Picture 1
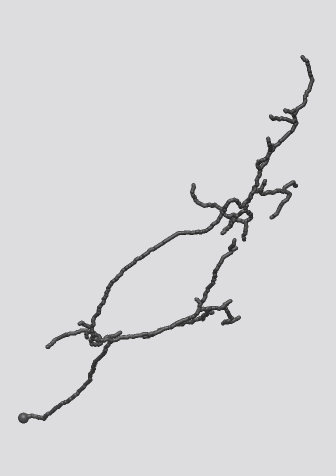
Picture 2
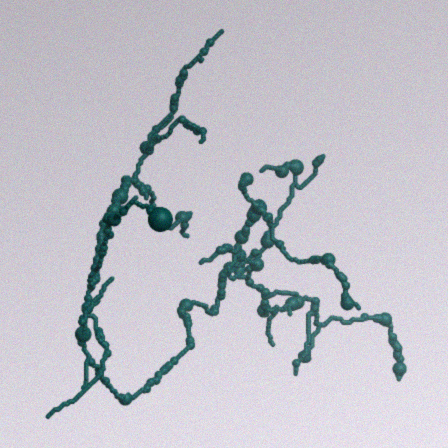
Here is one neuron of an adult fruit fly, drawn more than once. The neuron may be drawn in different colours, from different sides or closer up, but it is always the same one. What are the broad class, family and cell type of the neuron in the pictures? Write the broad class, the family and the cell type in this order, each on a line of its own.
central-brain intrinsic neuron
hemilineage LHp2
SLP324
